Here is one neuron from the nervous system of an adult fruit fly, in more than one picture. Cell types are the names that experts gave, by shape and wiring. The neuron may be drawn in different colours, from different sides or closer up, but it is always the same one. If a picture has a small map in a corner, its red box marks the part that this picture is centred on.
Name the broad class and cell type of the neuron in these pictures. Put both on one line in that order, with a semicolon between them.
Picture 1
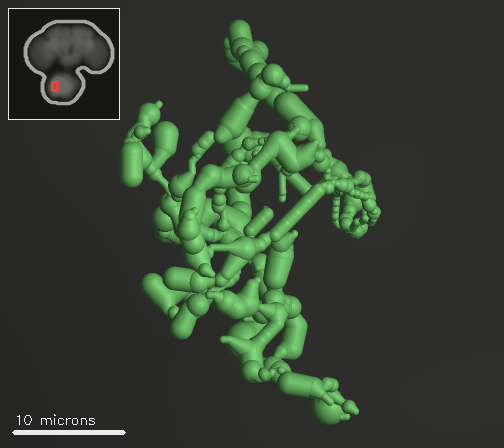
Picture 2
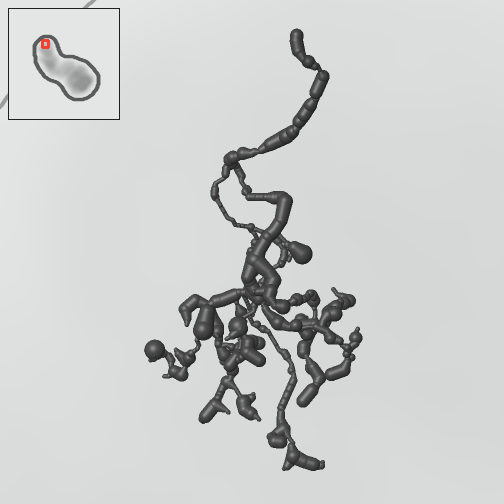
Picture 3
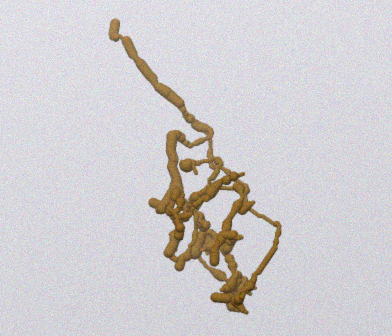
sensory neuron entering the nerve cord; SNxx07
